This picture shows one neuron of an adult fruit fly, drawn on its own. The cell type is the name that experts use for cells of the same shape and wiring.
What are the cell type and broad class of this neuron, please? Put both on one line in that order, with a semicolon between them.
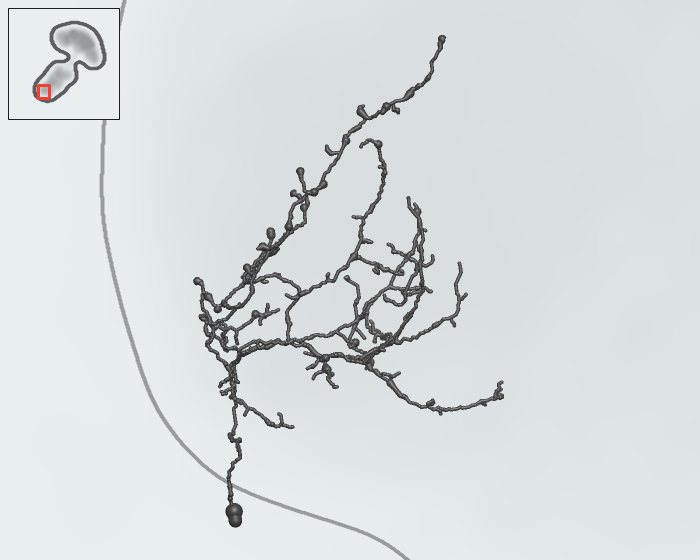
INXXX446; nerve-cord intrinsic neuron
